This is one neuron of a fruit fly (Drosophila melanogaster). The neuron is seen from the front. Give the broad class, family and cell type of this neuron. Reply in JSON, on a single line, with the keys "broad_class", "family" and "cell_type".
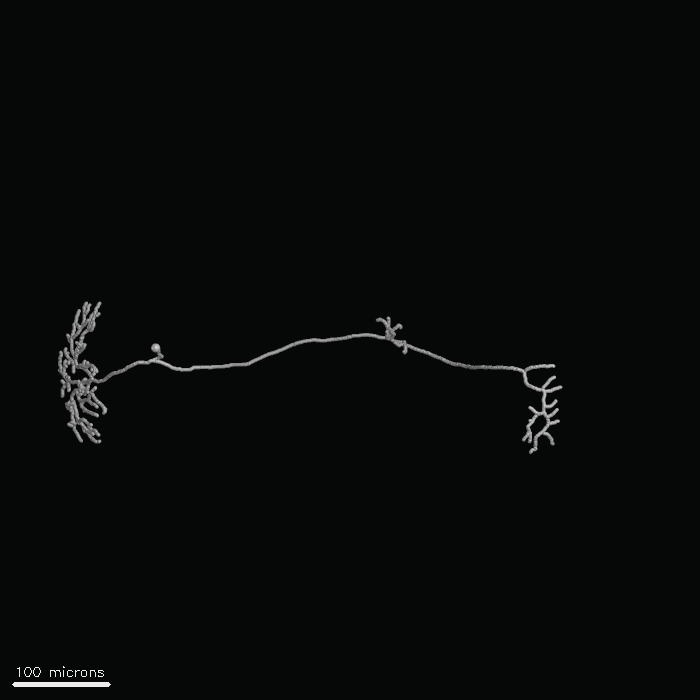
{"broad_class": "optic-lobe intrinsic neuron", "family": "hemilineage VPNl&d1_lateral", "cell_type": "MeVPMe5"}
